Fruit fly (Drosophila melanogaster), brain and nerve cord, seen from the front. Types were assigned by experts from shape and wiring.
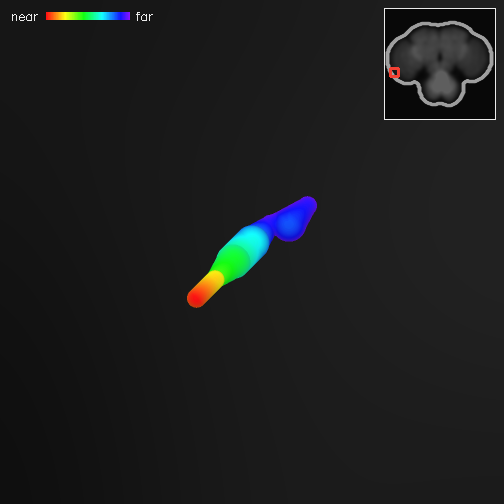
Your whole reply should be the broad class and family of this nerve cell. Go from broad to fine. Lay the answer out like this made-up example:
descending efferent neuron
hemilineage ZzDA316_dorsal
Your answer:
photoreceptor or other optic-lobe sensory neuron
class visual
